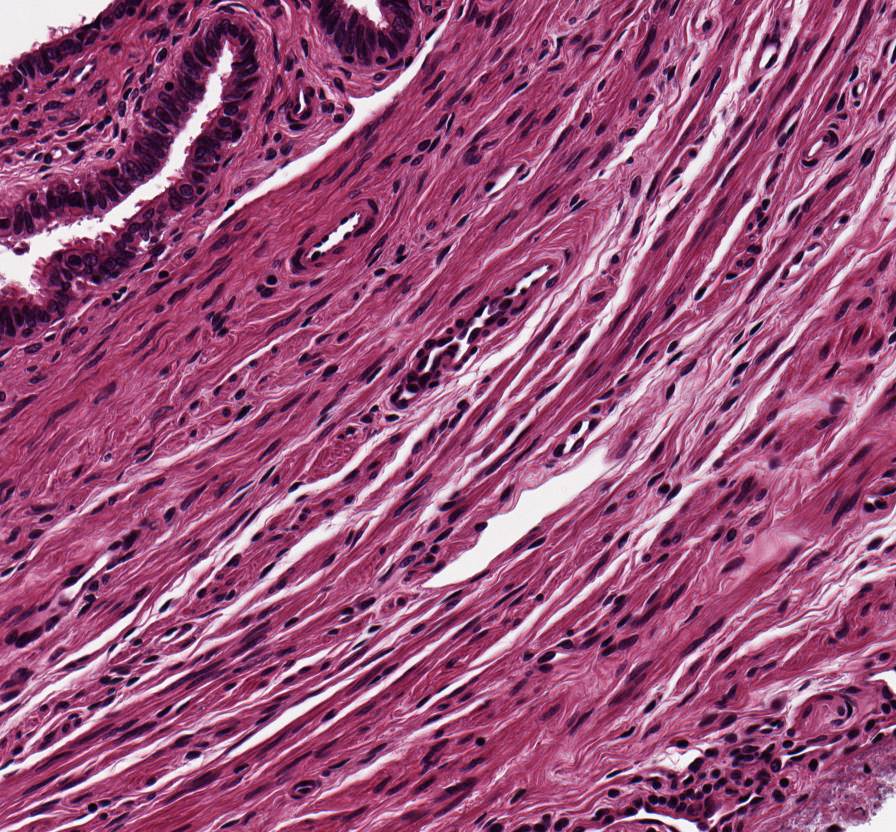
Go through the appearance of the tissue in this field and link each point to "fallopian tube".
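In this fallopian tube, look at the lumen at the top left, lined by tall columnar epithelium with crowded, dark, elongated nuclei. Its lining is thrown into folds that bulge into the lumen, and that goes with the name.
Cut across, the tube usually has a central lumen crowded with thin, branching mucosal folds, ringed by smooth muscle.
The muscle cells fit too, with elongated spindle-shaped nuclei in pink cytoplasm.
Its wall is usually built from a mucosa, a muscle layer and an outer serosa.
Beyond that, a cluster of small, round, dark nuclei sits in the bottom-right corner.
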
